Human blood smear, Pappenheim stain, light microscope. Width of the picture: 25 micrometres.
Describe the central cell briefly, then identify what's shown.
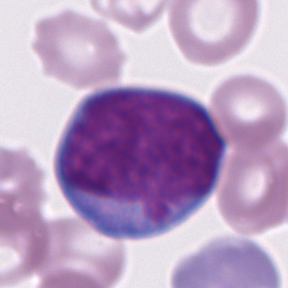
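Look at the chromatin first: it's reddish-purple and finely mottled, not coarsely clumped. The cytoplasm is widest as a crescent below the nucleus, with no distinct granules and no visible vacuoles. That one's a myeloblast.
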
